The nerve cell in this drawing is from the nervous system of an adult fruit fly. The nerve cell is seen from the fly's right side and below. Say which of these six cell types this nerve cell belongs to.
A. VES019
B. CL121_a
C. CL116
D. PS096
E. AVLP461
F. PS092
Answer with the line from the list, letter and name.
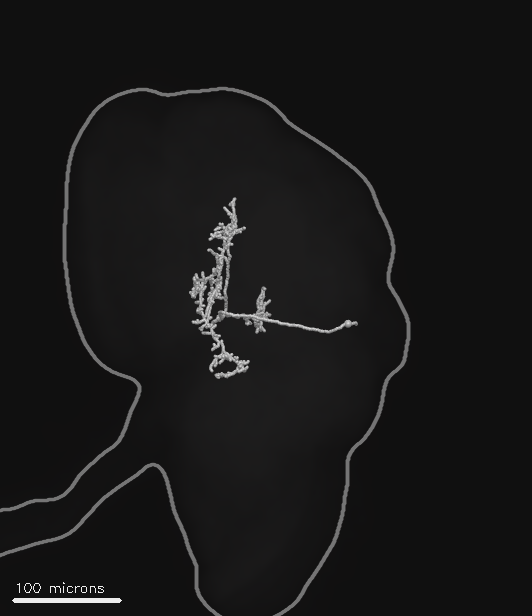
F. PS092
